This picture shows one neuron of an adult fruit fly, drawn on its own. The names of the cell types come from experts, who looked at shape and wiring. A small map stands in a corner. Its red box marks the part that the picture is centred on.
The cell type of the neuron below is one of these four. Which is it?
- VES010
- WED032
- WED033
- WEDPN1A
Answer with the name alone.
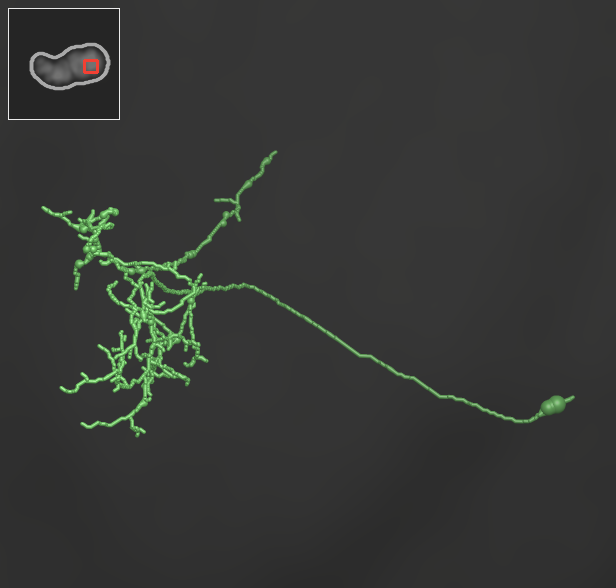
WED032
